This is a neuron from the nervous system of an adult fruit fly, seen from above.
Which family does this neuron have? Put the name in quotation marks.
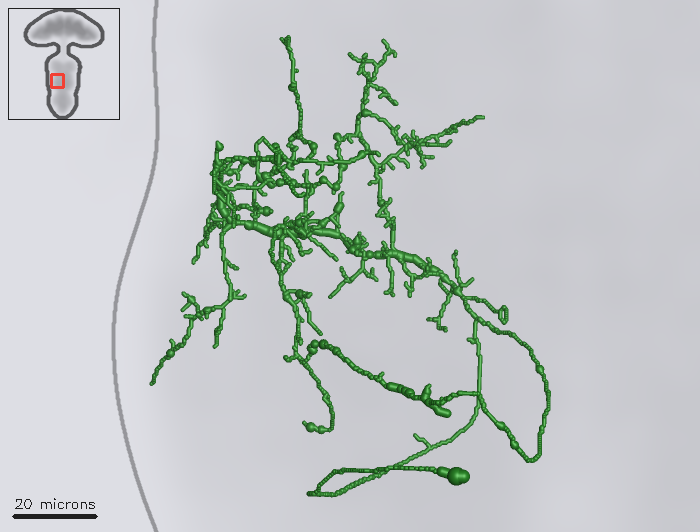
"hemilineage 11A"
